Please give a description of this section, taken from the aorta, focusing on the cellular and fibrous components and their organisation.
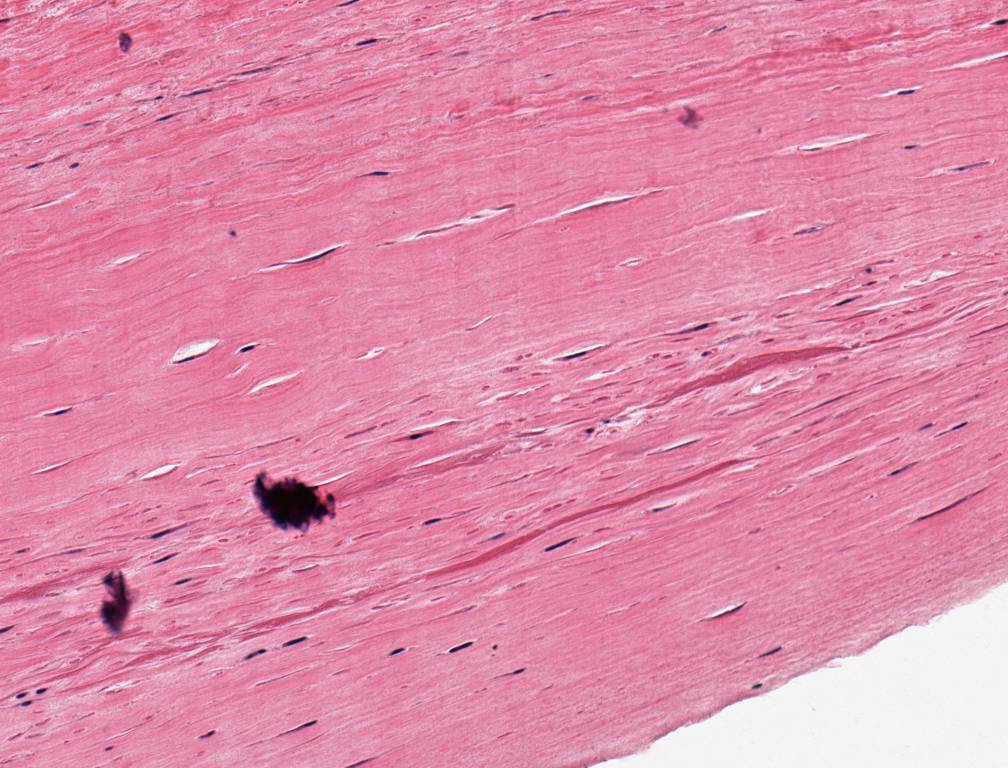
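Pink-staining collagen fibres, densely packed and parallel to one another, fill this field. The fibroblast nuclei are dark, thin and elongated, lying lengthwise along the fibres. Cells are sparse, sitting singly between the fibre bundles. At the lower right corner the tissue stops in a straight edge, with empty white space beyond.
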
